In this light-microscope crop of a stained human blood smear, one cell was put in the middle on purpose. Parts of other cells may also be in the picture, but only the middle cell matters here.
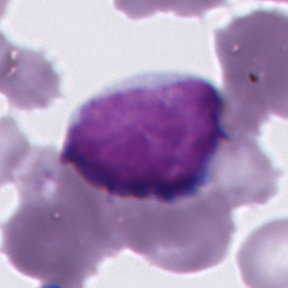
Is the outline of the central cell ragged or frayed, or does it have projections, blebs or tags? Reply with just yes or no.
Yes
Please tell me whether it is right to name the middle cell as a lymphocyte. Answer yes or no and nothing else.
no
